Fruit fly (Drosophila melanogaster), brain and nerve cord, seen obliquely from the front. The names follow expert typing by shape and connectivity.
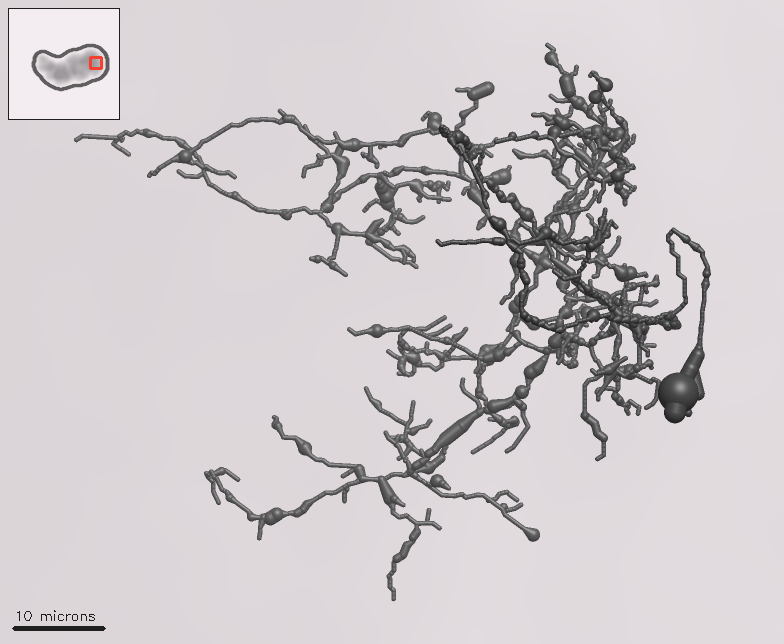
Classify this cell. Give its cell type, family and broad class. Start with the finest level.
AVLP311_b1; hemilineage VLPa1_lateral; central-brain intrinsic neuron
